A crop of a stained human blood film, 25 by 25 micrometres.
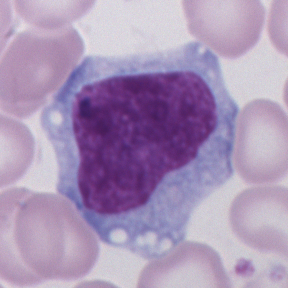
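Monocyte: a single irregular, angular nucleus, not split into separate lobes, with fine, lacy chromatin rather than coarse clumps. The cytoplasm is plentiful and pale grey-blue. Several small clear vacuoles lie within it, mostly near its lower edge.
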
